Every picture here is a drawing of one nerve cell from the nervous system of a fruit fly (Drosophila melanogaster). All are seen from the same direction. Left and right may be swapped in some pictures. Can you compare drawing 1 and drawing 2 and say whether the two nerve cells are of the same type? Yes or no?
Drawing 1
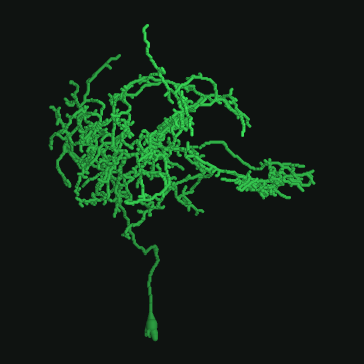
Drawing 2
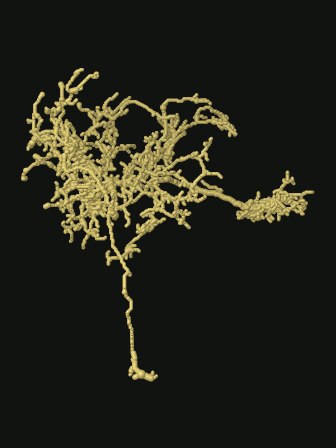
yes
